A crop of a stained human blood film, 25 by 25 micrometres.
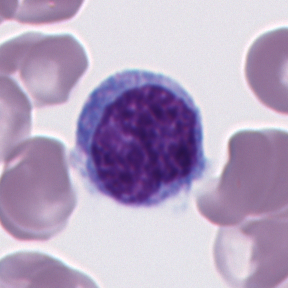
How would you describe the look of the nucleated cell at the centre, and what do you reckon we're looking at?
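Taking each point in turn, the nucleus sits off-centre toward the lower right, leaving the broadest band of cytoplasm at the upper left. Next, the chromatin is dark purple and coarsely clumped. No nucleoli can be made out within the nucleus. Finally, the cytoplasm shows no distinct granules. The cell is a monocyte.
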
